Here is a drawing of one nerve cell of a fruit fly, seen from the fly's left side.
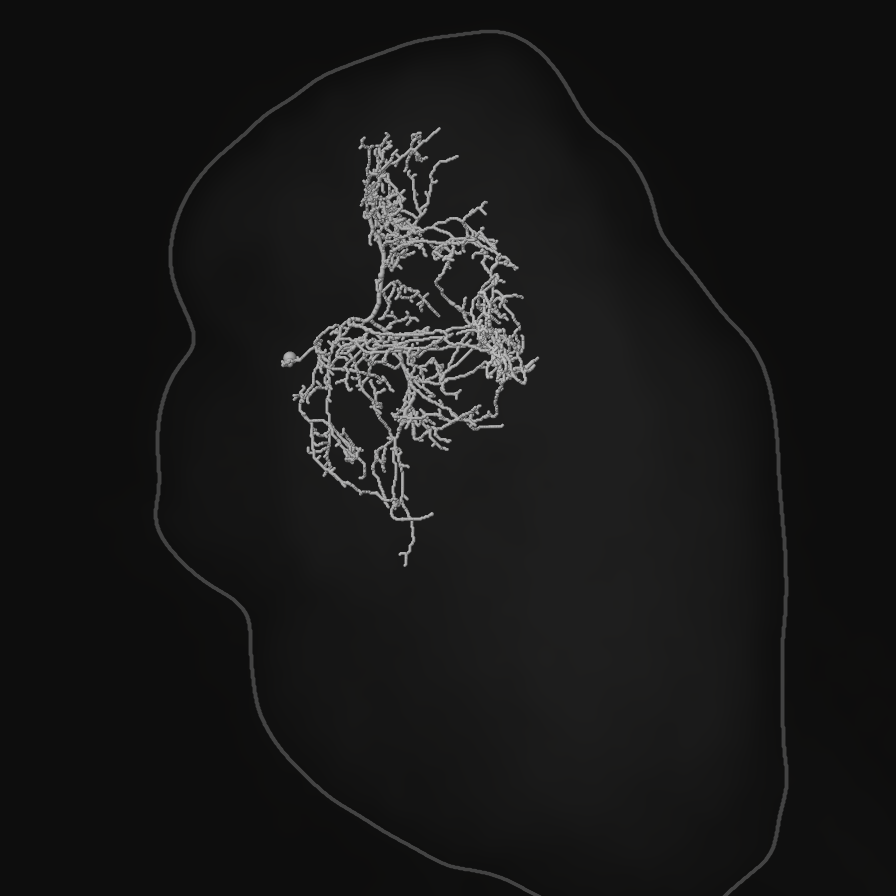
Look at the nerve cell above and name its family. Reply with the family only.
hemilineage SLPa&l1_anterior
